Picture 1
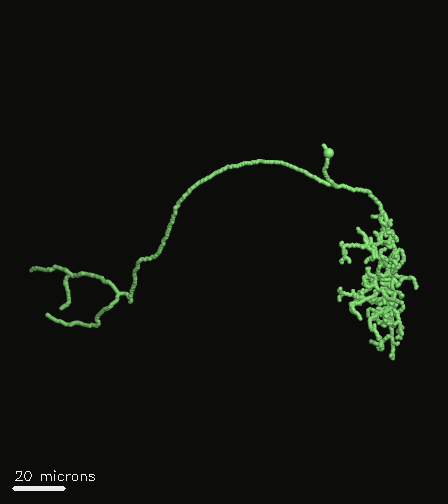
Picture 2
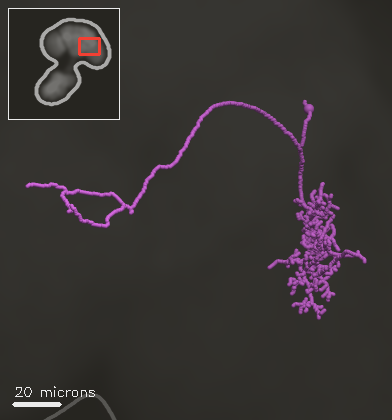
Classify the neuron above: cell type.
LPT100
